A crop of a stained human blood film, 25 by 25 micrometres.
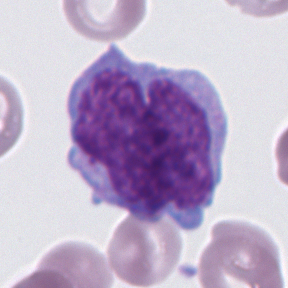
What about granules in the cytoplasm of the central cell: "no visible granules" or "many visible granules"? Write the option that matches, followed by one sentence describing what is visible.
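No visible granules. No distinct granules can be seen in the cytoplasm.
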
